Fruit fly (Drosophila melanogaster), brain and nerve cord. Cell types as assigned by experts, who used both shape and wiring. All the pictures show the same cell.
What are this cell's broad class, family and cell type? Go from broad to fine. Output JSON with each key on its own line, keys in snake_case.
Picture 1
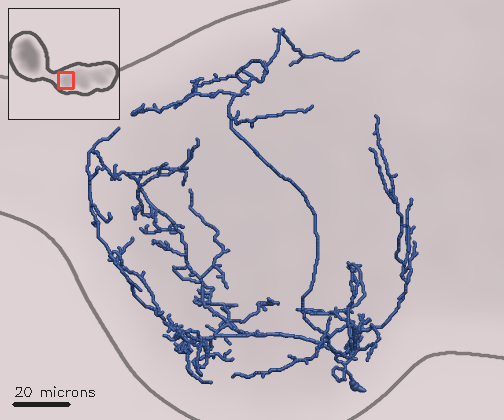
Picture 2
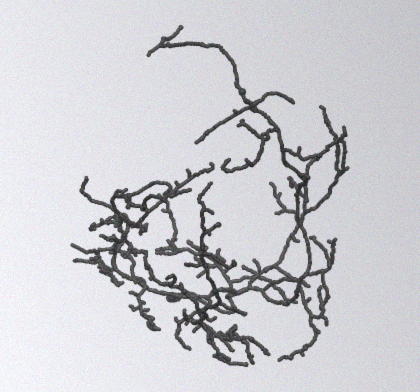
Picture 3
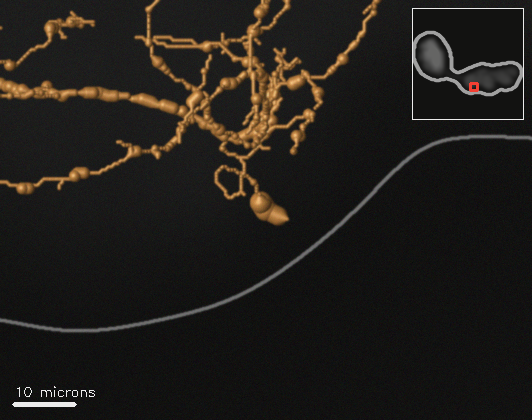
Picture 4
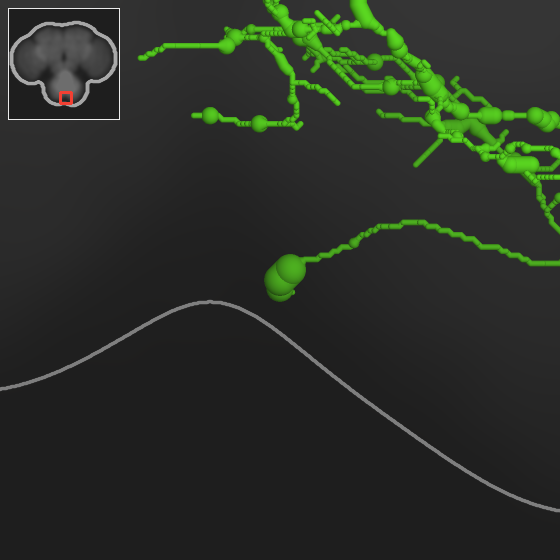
{
 "broad_class": "nerve-cord intrinsic neuron",
 "family": "hemilineage 04B",
 "cell_type": "IN04B041"
}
